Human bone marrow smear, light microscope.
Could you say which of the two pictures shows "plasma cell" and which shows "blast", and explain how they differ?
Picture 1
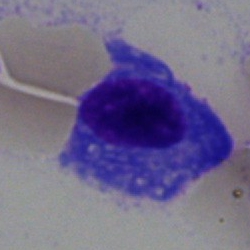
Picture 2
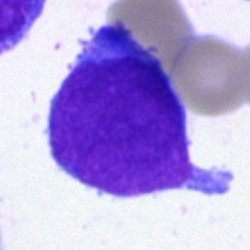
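The plasma cell is in picture 1, the blast in picture 2. Compare the cytoplasm first: abundant and deep blue in picture 1, scanty and also deep blue in picture 2.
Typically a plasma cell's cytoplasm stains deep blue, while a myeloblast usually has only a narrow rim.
Now find the nucleus: off-centre toward the upper left in picture 1, filling nearly the whole cell in picture 2.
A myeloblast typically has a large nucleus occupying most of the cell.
Then the chromatin: dark purple and darkest near the middle in picture 1, finely granular and evenly spread in picture 2.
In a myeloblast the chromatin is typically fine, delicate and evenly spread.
Both outlines are irregular: angular in picture 1, bulging at the top and lower right in picture 2, where a small blue tag juts out at the lower right. Neither cytoplasm shows granules. A pale cell without a nucleus touches the plasma cell's upper left edge.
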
